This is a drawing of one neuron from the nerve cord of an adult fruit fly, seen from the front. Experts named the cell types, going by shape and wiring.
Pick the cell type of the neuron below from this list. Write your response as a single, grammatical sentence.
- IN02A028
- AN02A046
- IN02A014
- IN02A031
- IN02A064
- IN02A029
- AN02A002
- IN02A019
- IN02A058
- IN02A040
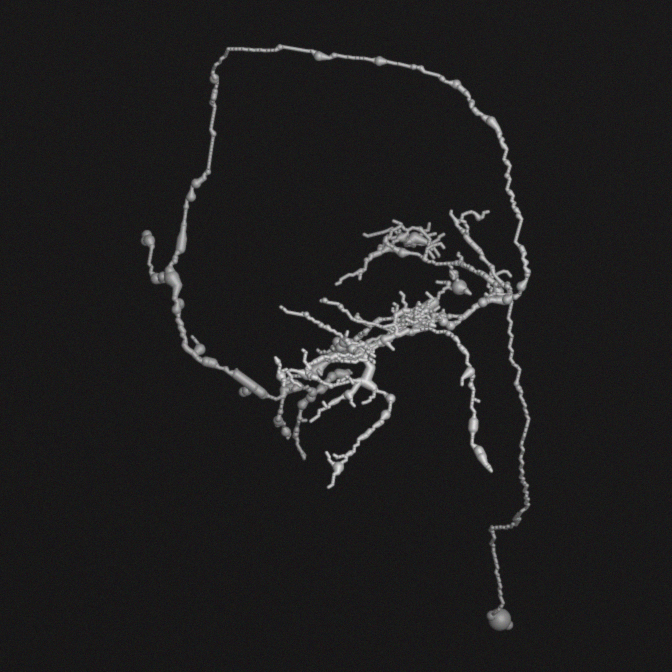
As for cell type, this neuron is IN02A031.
